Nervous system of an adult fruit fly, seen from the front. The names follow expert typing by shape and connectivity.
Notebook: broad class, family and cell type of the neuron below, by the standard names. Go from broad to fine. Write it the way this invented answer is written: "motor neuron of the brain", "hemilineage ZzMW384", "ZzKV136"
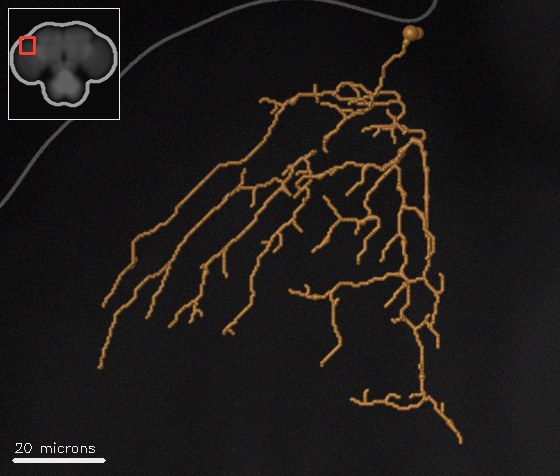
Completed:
"optic-lobe intrinsic neuron", "Cm", "Cm14"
